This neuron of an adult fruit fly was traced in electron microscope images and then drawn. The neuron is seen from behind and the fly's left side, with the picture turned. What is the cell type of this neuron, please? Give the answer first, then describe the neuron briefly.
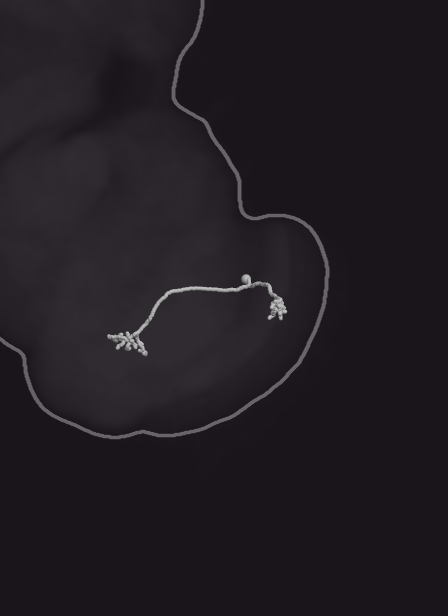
Its cell type is MeVP1. It is a visual projection neuron. The cell body can be seen in the middle of the picture. As drawn here it is wider than it is tall.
